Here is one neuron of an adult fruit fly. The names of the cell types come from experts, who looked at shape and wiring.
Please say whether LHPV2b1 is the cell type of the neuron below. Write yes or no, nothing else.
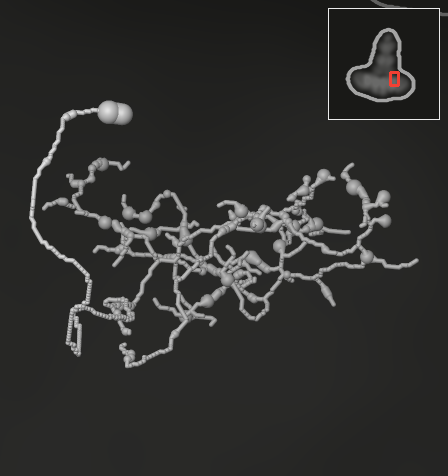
yes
